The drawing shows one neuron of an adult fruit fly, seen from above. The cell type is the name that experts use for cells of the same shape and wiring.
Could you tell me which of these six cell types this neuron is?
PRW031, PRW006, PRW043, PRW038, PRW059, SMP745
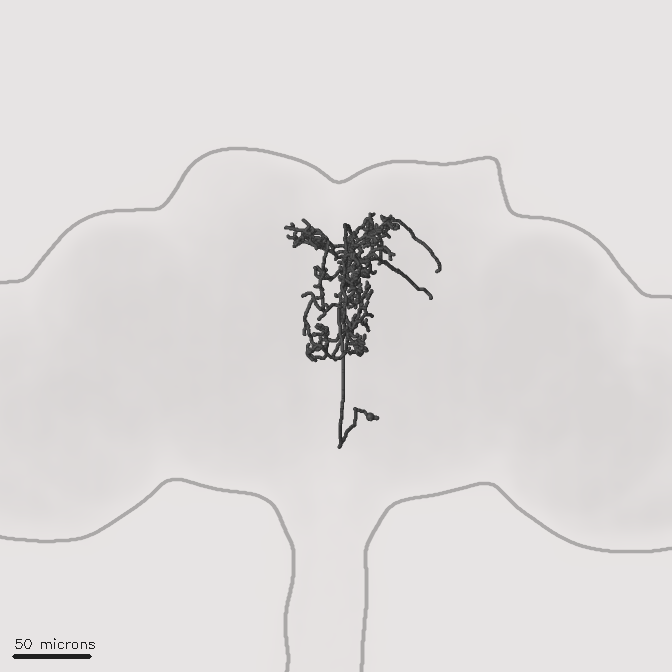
SMP745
